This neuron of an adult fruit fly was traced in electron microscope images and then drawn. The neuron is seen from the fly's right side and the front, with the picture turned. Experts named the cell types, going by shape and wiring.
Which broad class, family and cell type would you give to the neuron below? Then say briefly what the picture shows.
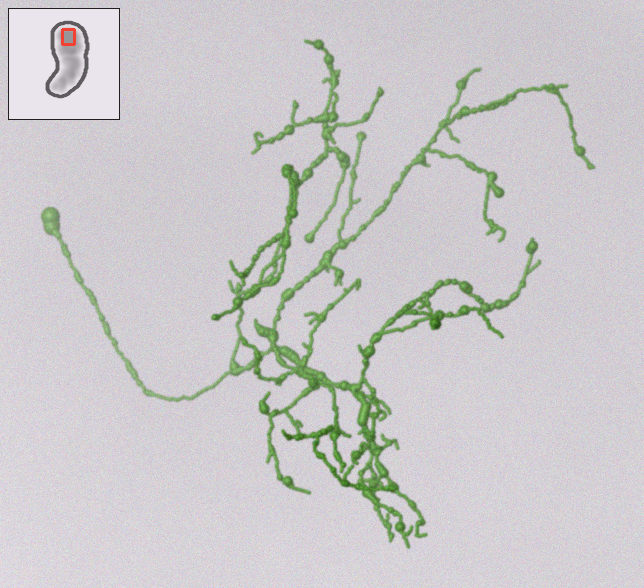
This is a central-brain intrinsic neuron. The family is hemilineage VPNp&v1_posterior. Its cell type is PVLP112. The picture shows dozens of branch ends. In this view it is about as wide as it is tall.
